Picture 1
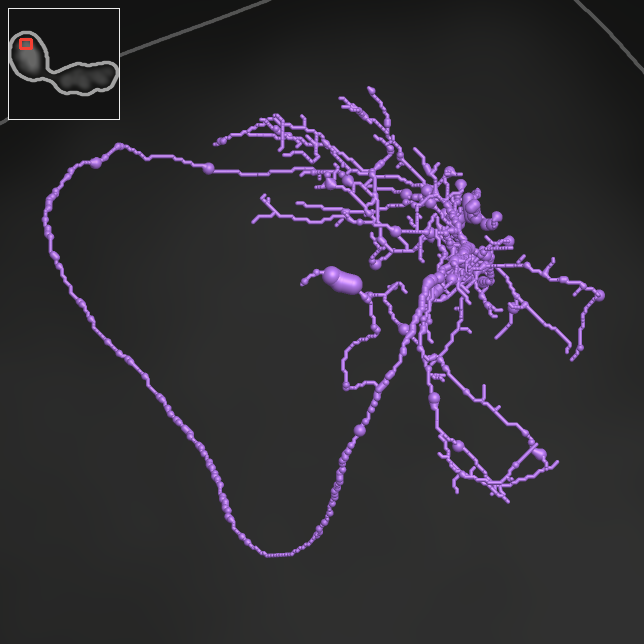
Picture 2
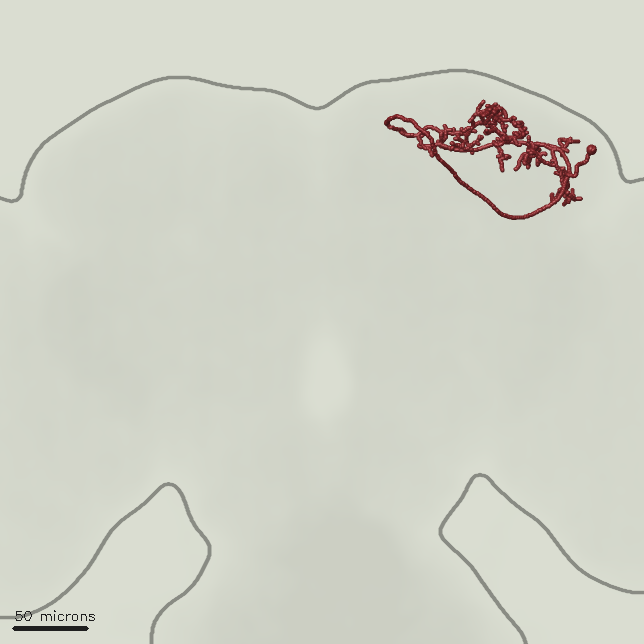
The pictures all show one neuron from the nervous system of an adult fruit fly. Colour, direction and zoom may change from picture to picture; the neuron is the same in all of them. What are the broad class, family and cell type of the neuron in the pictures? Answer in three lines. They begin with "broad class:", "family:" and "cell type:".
broad class: central-brain intrinsic neuron
family: hemilineage LHl2_dorsal
cell type: LHAD1b5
